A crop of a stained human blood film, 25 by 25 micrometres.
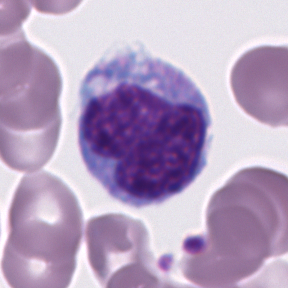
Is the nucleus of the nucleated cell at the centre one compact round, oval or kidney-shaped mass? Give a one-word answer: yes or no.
No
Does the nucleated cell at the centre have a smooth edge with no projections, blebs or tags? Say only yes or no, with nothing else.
No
